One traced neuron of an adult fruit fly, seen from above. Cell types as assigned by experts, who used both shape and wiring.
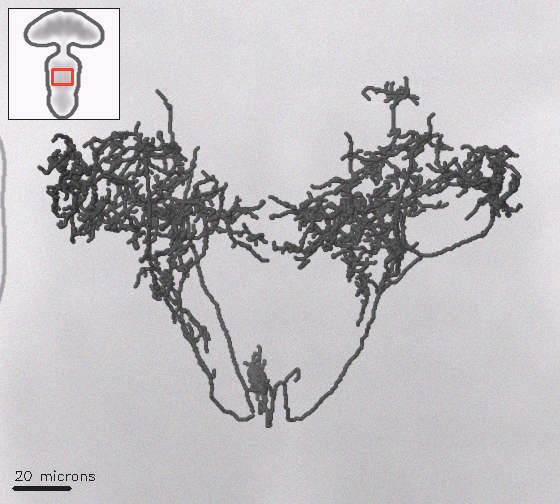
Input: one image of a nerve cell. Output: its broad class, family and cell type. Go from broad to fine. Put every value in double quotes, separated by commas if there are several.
"nerve-cord intrinsic neuron", "hemilineage 00A", "IN00A009"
